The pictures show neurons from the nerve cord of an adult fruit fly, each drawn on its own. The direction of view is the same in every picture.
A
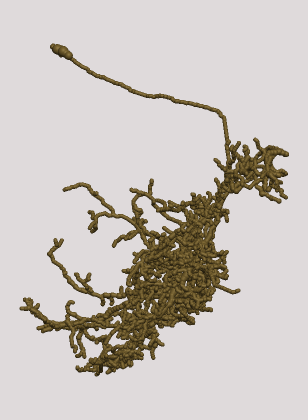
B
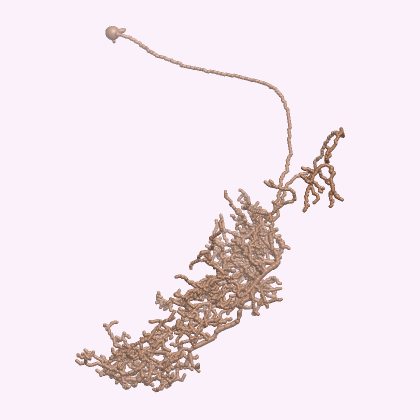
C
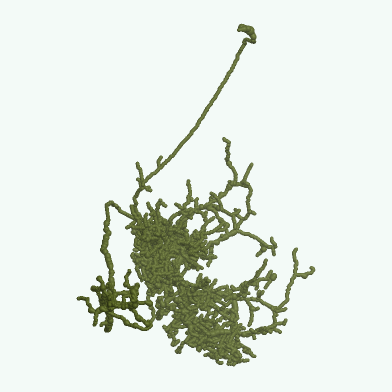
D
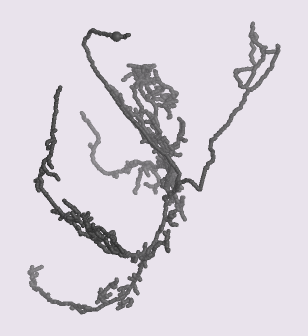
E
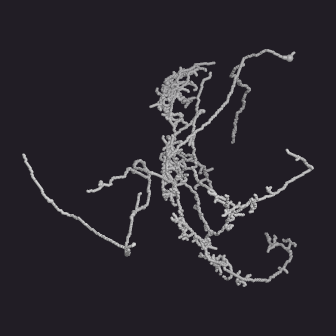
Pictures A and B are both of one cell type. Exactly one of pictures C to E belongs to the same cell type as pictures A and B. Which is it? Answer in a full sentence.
Picture C is of the same cell type.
